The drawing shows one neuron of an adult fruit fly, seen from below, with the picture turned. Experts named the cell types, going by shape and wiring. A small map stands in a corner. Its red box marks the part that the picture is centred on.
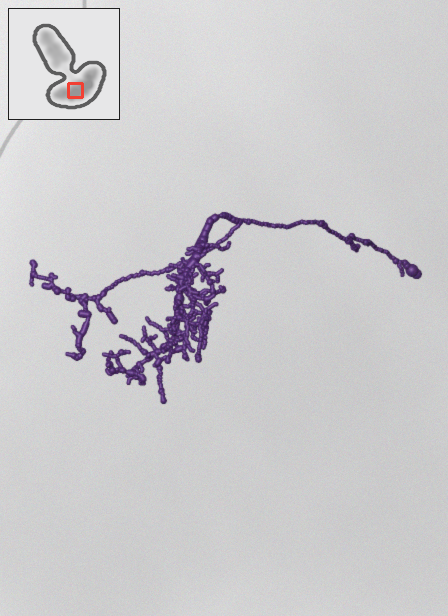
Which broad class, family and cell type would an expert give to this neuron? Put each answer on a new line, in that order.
central-brain intrinsic neuron
hemilineage DM1_antero_ventral
SAD078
